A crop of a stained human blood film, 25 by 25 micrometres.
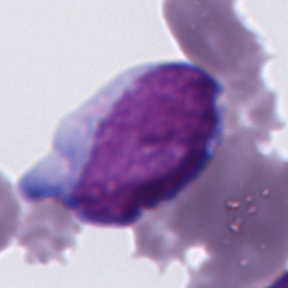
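Myeloblast about 20 by 12 micrometres, lying in the middle of the field. The nucleus is placed toward the right end and fills about 70% of the cell's area. Its chromatin is deep purple, with a fine, evenly stippled texture. The pale blue cytoplasm occupies the left side of the cell. At the lower left end, this cytoplasm bulges outward as a rounded lobe.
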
